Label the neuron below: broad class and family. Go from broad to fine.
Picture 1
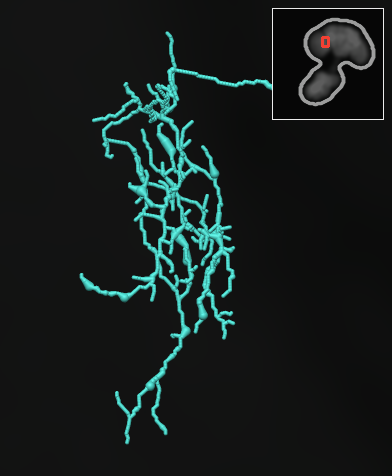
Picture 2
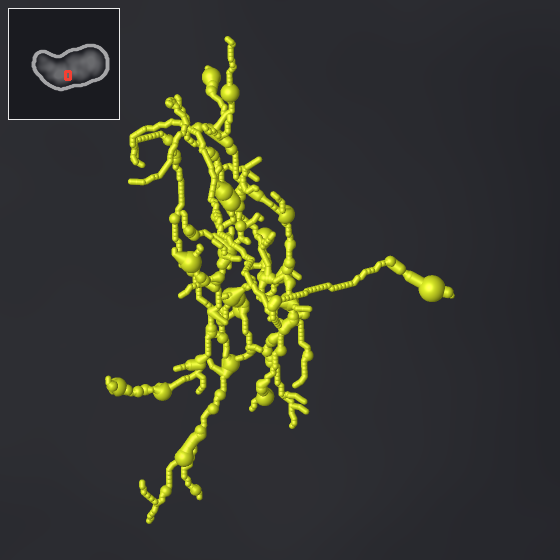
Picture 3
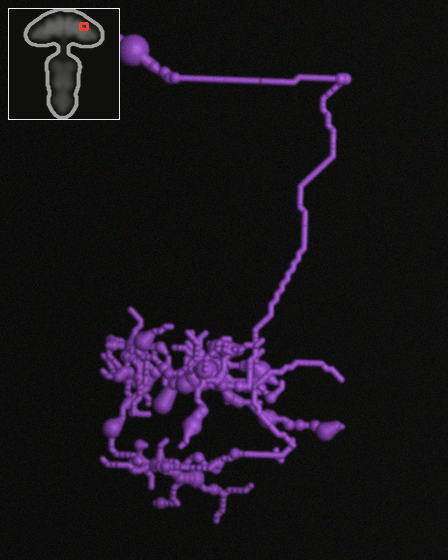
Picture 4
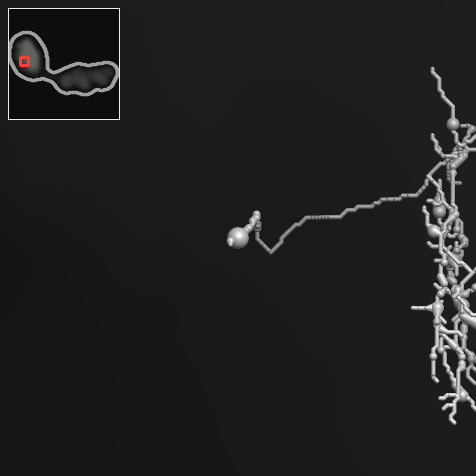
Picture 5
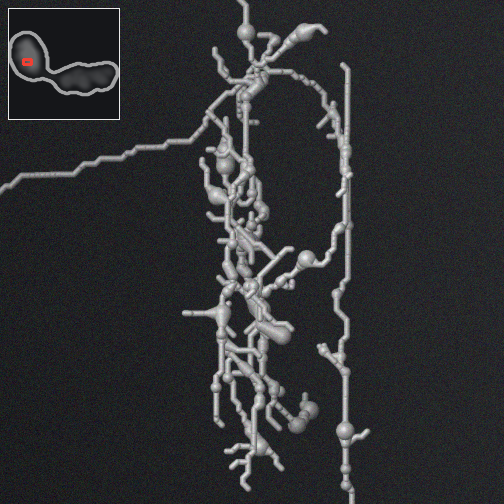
optic-lobe intrinsic neuron; Cm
